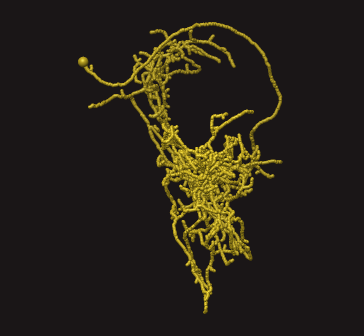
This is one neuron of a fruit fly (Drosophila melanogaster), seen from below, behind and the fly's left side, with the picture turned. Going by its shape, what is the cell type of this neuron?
SLP080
